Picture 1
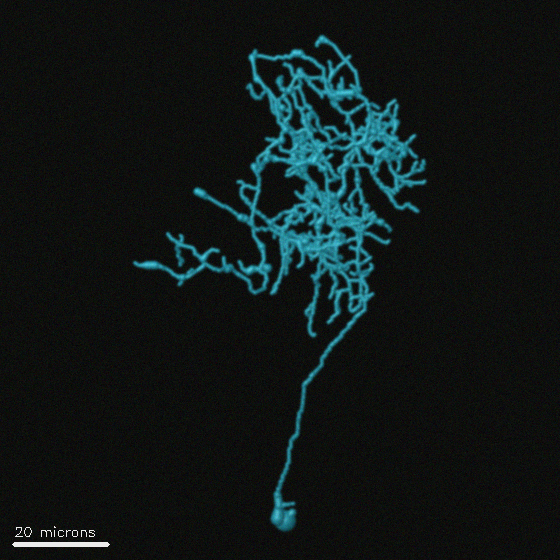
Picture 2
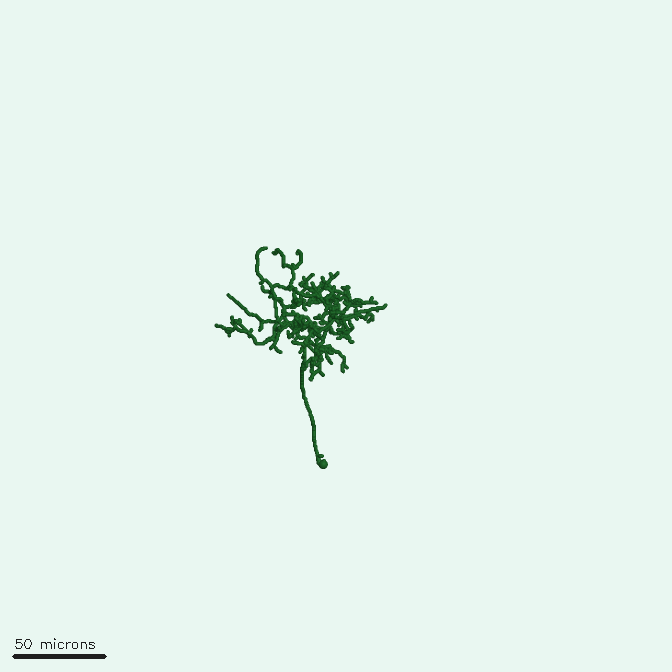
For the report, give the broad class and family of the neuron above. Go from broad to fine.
central-brain intrinsic neuron; hemilineage VLPl&p1_lateral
